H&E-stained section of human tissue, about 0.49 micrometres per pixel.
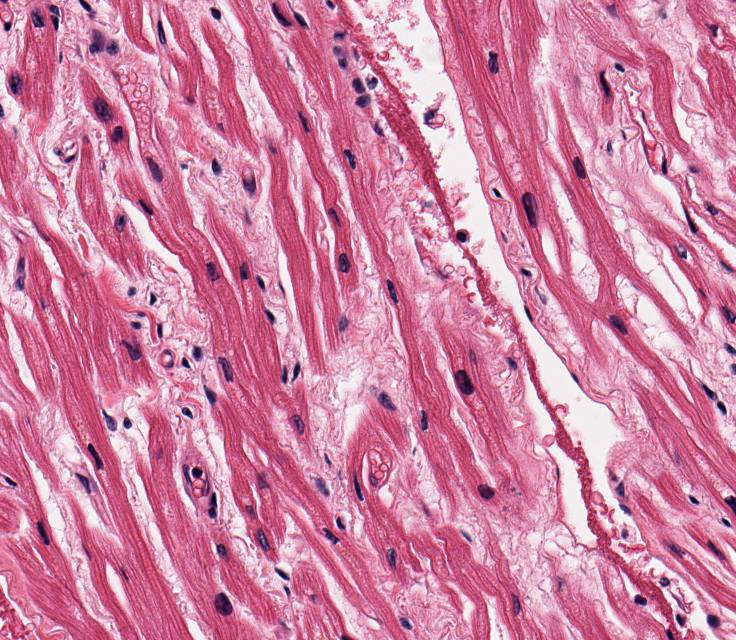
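Atrial appendage of the heart, H&E. Muscle fibres branch and join neighbouring fibres. Muscle nuclei oval, central within the fibres. Spaces between fibres widened by pale, loose, wispy material. Small capillaries holding red blood cells scattered between fibres.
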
